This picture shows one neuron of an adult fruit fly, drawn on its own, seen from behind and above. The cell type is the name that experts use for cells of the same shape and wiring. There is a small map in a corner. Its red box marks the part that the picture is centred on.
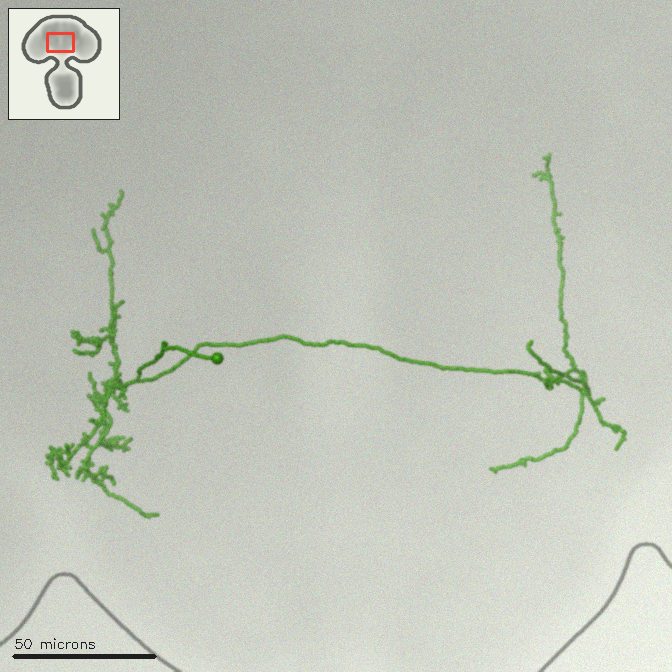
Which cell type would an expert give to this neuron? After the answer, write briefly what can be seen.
Its cell type is CB1047. It is a central-brain intrinsic neuron. From left to right in the picture it spans about 200 microns. In this view it is wider than it is tall.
